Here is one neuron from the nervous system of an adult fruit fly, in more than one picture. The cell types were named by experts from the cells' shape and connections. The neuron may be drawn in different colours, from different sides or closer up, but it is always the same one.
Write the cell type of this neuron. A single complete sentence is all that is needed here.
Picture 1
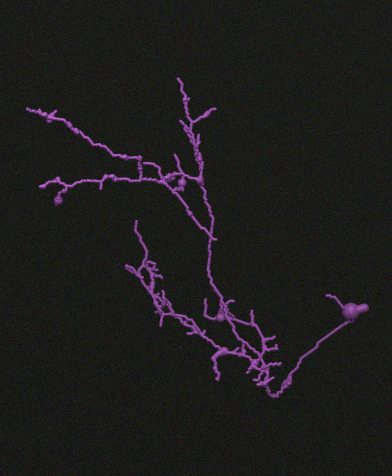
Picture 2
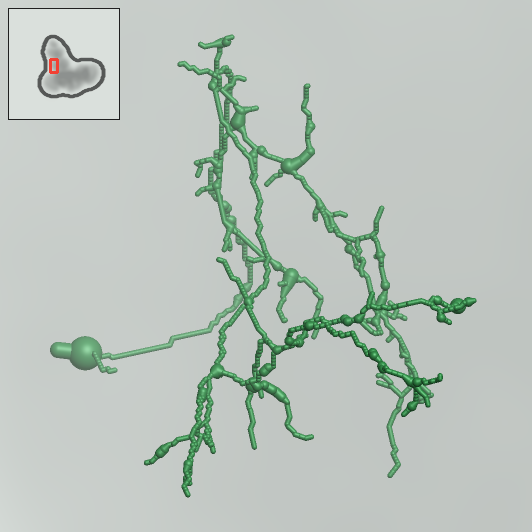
A cell of type IN20A.22A092 is what this neuron is.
